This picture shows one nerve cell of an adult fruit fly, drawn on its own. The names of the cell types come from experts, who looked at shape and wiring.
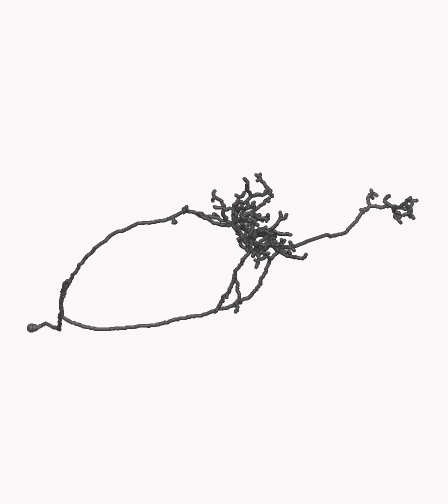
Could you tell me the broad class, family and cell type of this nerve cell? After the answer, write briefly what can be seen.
Its broad class is central-brain intrinsic neuron. The family is hemilineage VLPl&p1_posterior. The cell type is SMP568_a. In this view it is wider than it is tall.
